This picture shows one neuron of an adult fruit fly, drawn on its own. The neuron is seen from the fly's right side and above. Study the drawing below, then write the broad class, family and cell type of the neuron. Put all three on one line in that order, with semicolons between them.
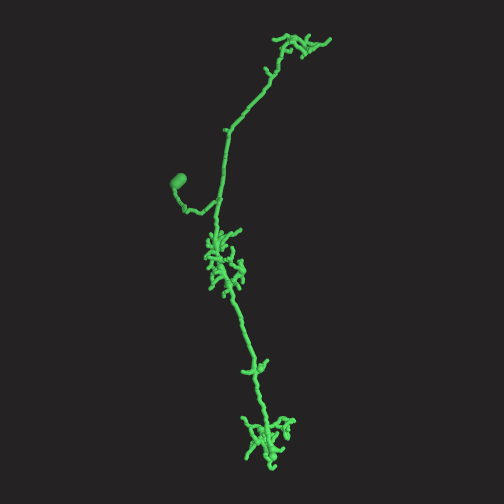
optic-lobe intrinsic neuron; T; T2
